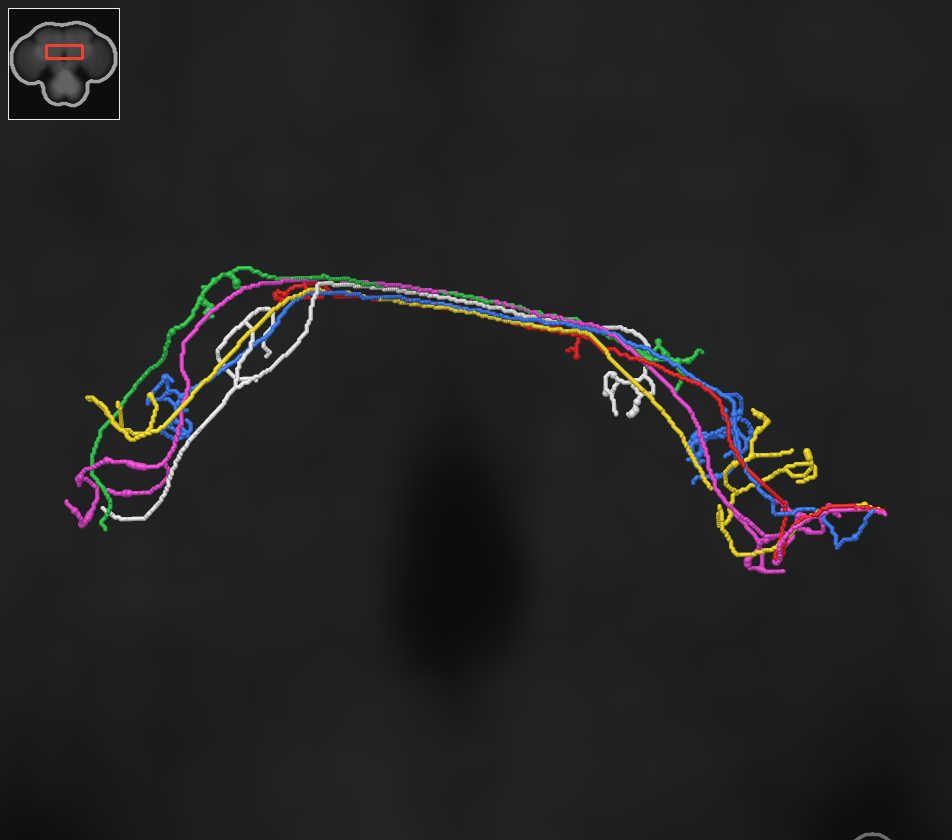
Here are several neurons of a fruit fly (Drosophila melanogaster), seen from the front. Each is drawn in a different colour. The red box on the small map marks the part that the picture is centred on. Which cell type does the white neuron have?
ORN_DA2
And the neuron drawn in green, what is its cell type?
ORN_DA4m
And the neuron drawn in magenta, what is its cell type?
ORN_VA1v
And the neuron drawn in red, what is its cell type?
ORN_DM3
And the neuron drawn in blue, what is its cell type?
ORN_DC3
